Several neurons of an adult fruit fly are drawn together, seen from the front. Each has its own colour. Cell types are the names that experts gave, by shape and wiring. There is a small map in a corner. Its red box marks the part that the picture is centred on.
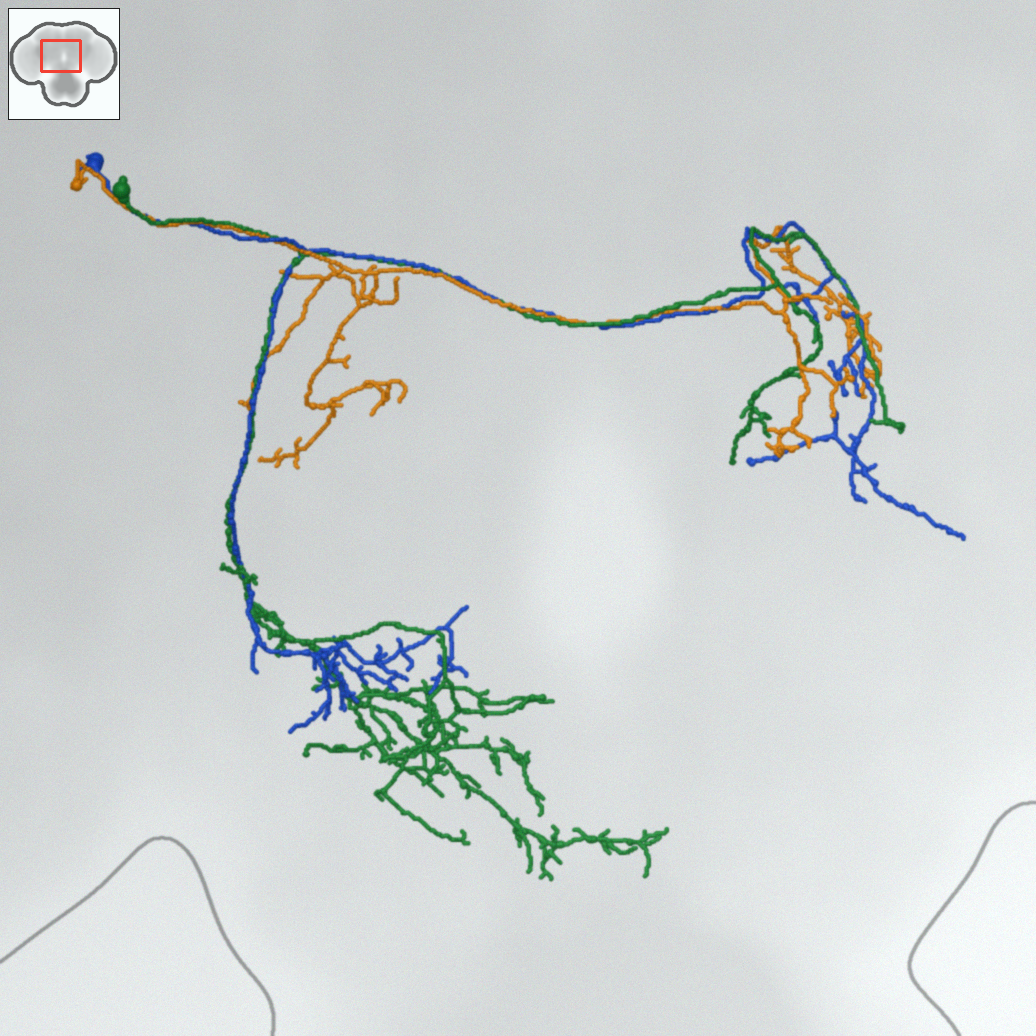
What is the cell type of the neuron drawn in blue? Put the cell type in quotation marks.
"CB3865"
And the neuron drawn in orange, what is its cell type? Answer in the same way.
"LAL096"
